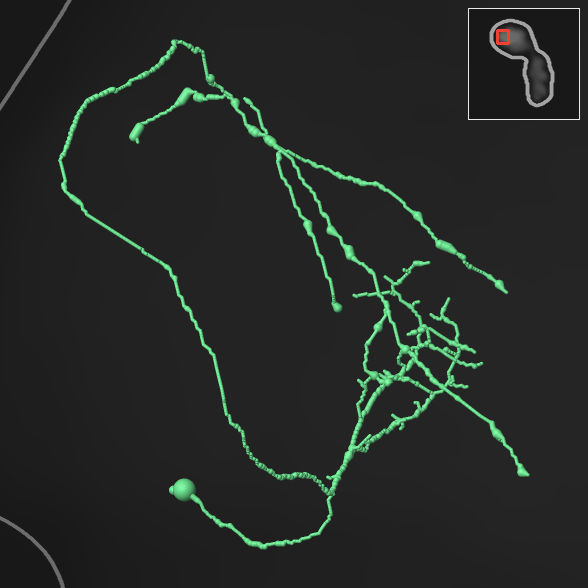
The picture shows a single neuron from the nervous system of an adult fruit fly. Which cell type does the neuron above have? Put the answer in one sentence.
The cell type is LHPV5b3.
